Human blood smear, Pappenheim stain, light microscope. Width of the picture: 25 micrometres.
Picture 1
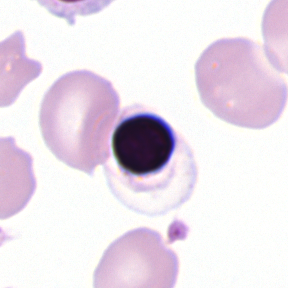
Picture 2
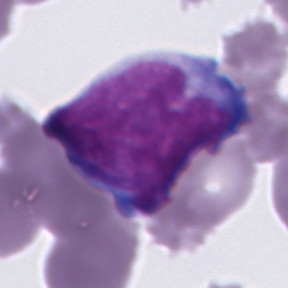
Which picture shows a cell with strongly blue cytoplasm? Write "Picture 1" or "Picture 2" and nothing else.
Picture 2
